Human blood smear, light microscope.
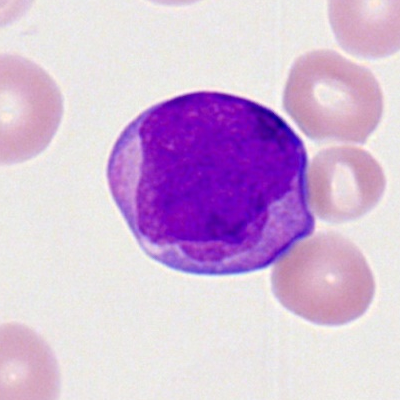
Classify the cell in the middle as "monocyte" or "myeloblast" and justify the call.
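Answer: myeloblast. Decisive: cytoplasm only a narrow rim, widest along the left and lower edges.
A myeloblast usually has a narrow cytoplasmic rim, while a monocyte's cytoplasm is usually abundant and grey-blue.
Cytoplasm here pale lilac-grey. Nucleus off-centre, toward upper right. Chromatin deep purple, finely textured rather than coarsely clumped.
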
